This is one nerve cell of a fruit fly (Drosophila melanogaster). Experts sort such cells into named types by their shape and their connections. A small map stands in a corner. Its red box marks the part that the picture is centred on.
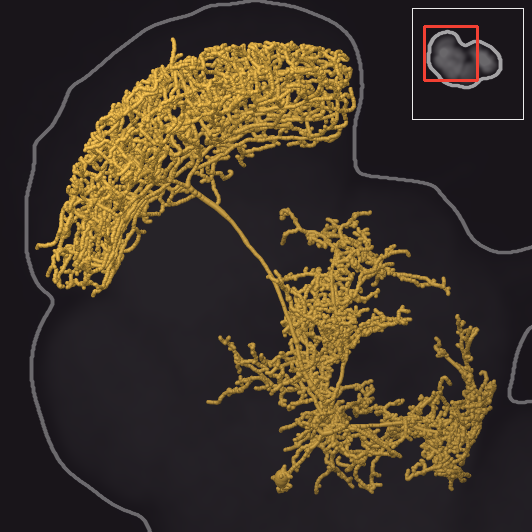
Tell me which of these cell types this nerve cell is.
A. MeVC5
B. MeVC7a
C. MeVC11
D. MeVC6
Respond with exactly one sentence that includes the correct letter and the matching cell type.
The cell type assigned to the nerve cell is MeVC11, under option C.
